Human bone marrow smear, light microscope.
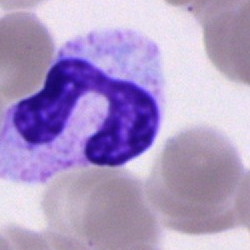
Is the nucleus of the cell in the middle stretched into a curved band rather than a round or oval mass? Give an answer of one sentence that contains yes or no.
Yes, within this cell the nucleus runs as one curved band without separate lobes.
